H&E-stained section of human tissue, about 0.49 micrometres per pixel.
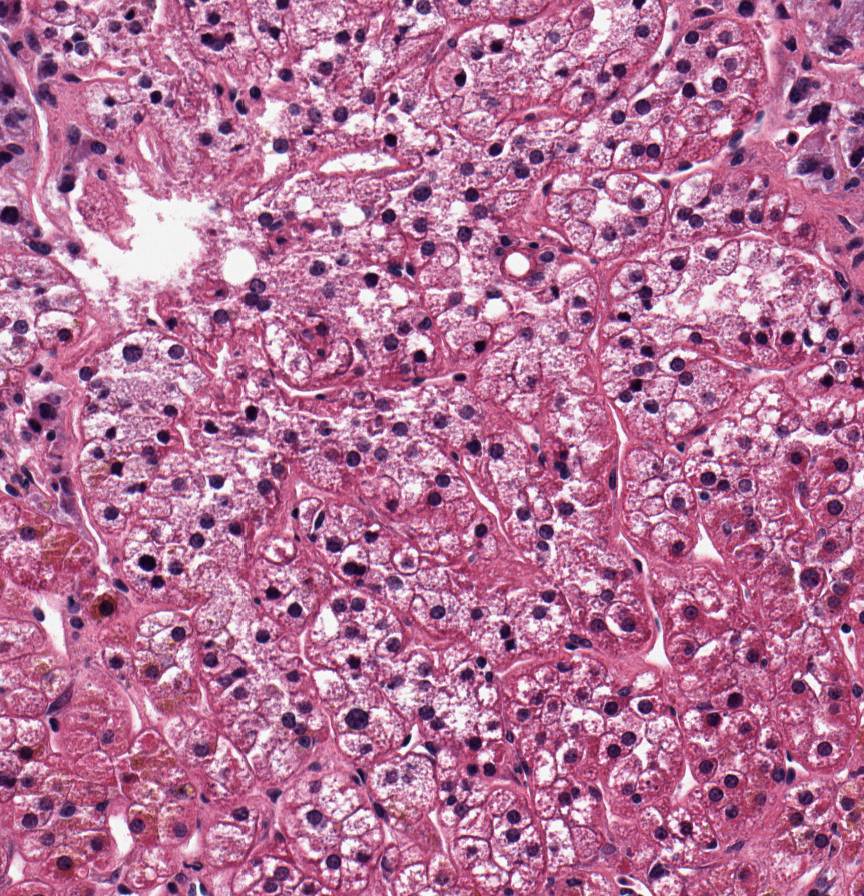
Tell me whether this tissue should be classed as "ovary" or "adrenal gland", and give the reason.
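Adrenal gland. Throughout the field, cells sit in rounded nests and cords separated by thin pink septa, with distinct borders outlining individual polygonal cells.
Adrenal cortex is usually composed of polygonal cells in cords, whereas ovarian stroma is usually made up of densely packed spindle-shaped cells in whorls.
Deciding point here: polygonal cells in cords. Also seen: abundant pink, finely vacuolated, granular cytoplasm in most cells, and golden-brown granular pigment in cells toward the lower left.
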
